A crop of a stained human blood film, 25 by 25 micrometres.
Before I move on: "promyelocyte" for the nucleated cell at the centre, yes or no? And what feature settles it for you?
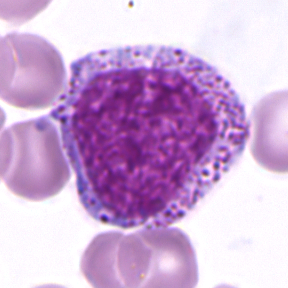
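Two things settle it: the cytoplasm is a pale bluish-grey rim around the nucleus, and the nucleus has an outline clear enough to measure at about 14 micrometres across.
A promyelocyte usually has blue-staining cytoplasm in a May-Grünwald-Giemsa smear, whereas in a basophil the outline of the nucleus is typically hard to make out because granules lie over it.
So promyelocyte fits, and basophil doesn't.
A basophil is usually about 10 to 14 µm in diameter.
Here the nucleus alone already reaches about 14 micrometres. The chromatin is purple and mottled, with paler patches between darker strands, and the outline is rounded but slightly irregular, somewhat angular at the top. Red cells touch it on the left side and below.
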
